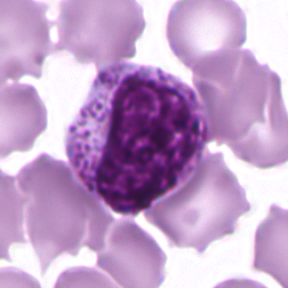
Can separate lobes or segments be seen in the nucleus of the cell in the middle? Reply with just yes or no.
No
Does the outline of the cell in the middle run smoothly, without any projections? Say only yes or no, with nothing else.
Yes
